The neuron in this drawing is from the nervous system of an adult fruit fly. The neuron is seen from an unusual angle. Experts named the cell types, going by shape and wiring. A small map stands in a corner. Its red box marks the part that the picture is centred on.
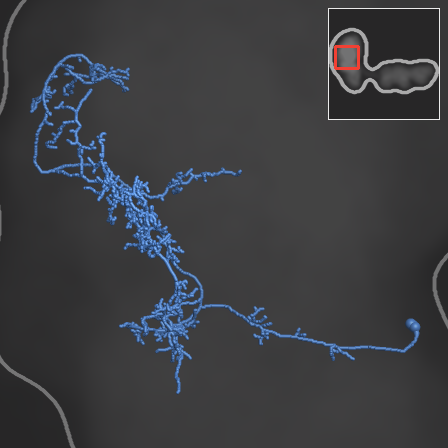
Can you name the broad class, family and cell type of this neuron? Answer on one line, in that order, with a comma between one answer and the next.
central-brain intrinsic neuron, hemilineage VLPl&p1_posterior, aIPg5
